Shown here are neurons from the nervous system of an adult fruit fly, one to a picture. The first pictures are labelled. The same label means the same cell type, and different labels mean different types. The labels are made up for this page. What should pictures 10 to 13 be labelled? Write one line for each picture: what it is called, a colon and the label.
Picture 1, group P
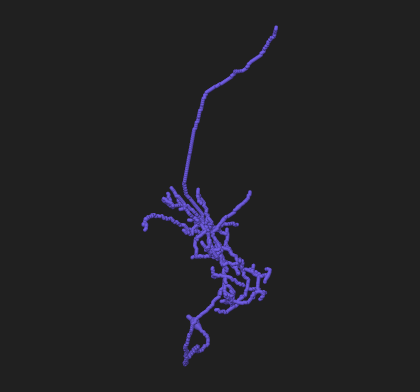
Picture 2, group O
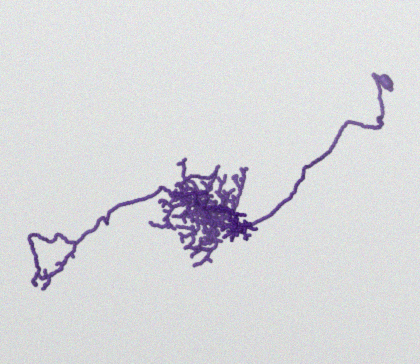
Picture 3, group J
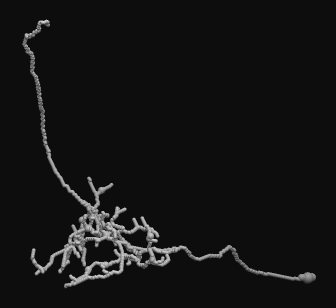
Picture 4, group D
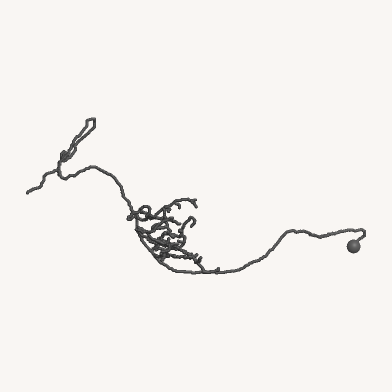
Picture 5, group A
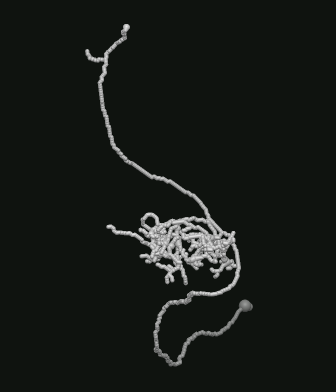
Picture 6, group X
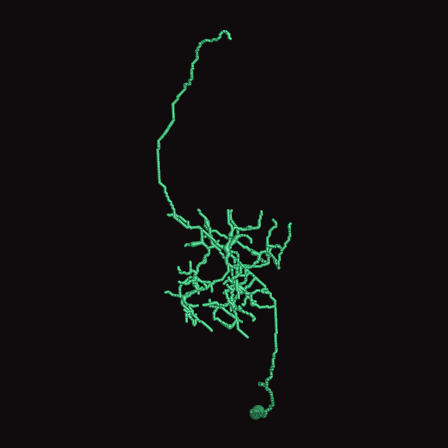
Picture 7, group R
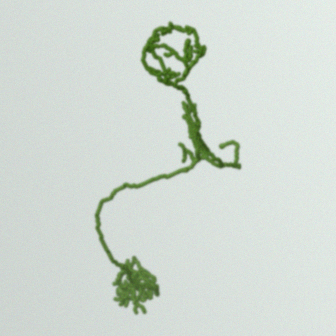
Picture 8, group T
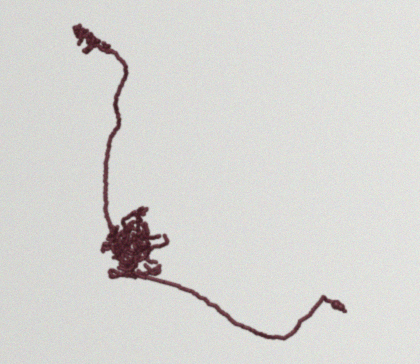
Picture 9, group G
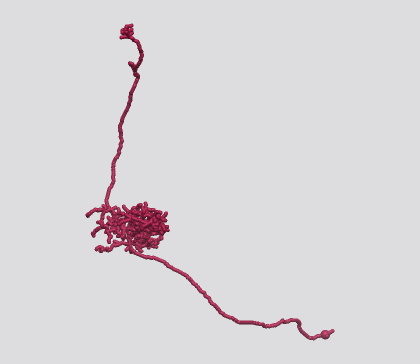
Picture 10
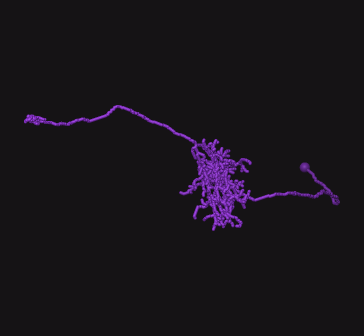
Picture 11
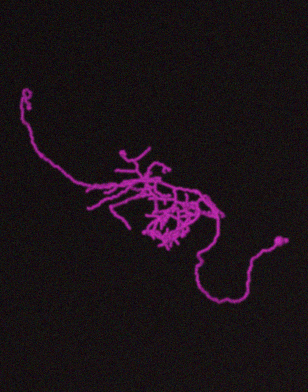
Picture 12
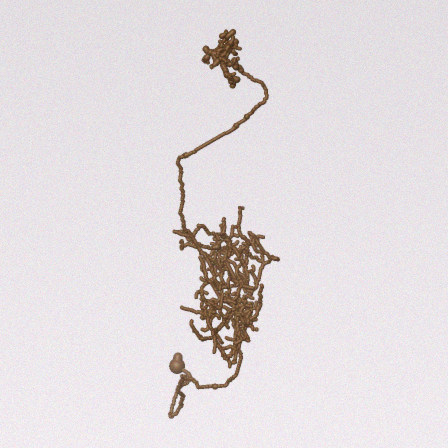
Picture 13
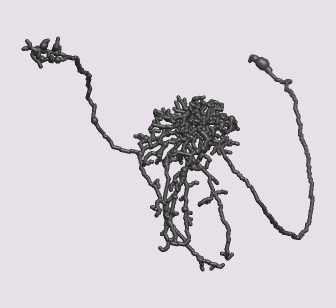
10: group G
11: group J
12: group T
13: group O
